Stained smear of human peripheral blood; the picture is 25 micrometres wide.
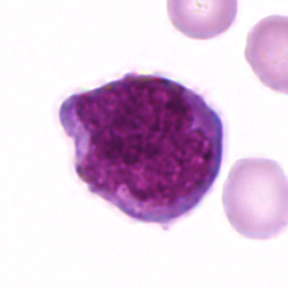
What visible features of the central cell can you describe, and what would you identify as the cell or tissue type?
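Most of this cell is filled by the nucleus, whose chromatin is purple and lumpy rather than smooth. The cytoplasm forms only a thin rim around the nucleus. A small pointed projection sticks out from the bottom edge of the cell. This is an atypical promyelocyte.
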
